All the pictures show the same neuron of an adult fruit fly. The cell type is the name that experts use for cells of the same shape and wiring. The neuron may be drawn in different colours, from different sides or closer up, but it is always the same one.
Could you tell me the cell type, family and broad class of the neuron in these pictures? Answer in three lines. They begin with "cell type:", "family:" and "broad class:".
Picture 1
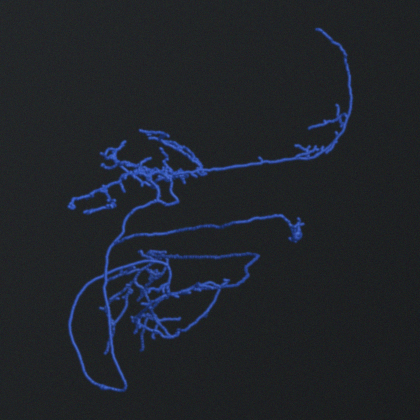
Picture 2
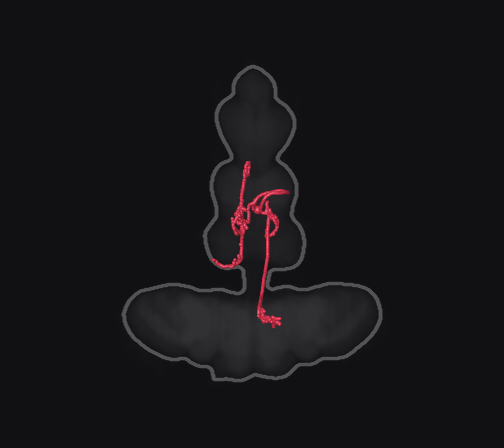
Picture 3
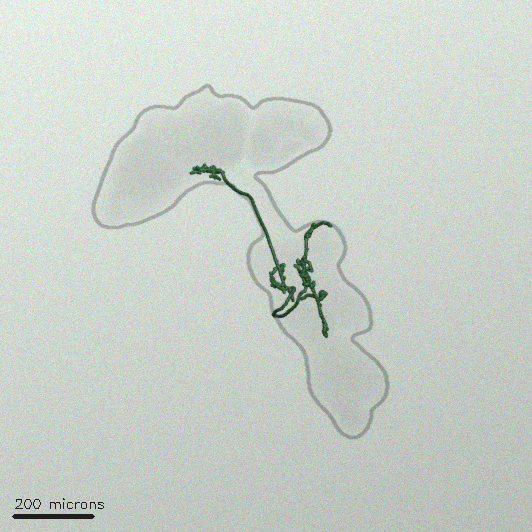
cell type: AN02A005
family: hemilineage 02A
broad class: ascending neuron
